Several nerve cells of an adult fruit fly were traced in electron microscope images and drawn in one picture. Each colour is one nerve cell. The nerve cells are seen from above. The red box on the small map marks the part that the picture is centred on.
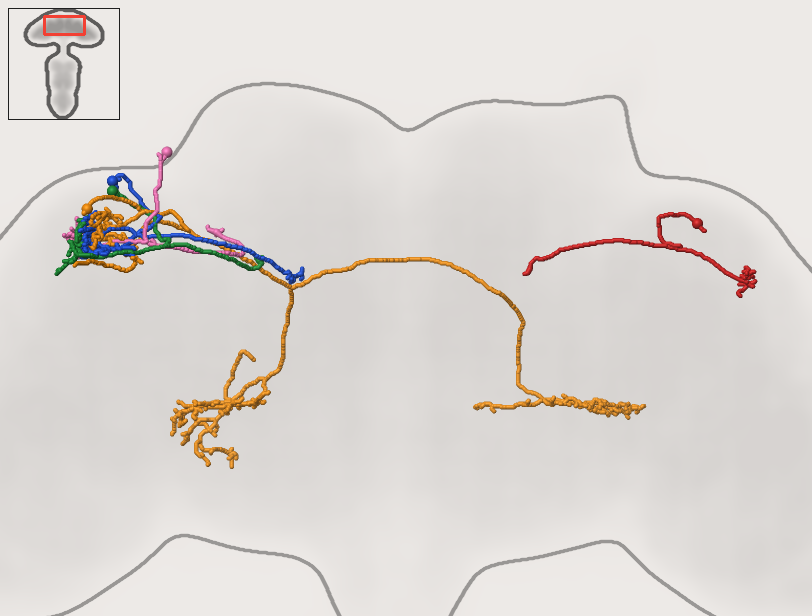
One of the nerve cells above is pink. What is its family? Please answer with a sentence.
The family is hemilineage AOTUv3_dorsal.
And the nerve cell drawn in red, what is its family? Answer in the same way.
The family is hemilineage AOTUv3_dorsal.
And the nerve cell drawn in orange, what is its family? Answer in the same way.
The family is hemilineage AOTUv3_ventral.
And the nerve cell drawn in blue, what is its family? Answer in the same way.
The family is hemilineage AOTUv4_dorsal.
